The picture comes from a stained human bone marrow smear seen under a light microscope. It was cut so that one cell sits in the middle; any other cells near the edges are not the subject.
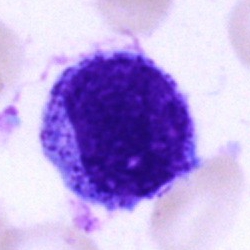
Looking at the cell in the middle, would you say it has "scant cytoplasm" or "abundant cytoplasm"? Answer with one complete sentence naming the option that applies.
Its nucleus occupies most of the cell.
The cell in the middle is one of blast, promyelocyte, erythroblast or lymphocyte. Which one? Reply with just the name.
promyelocyte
